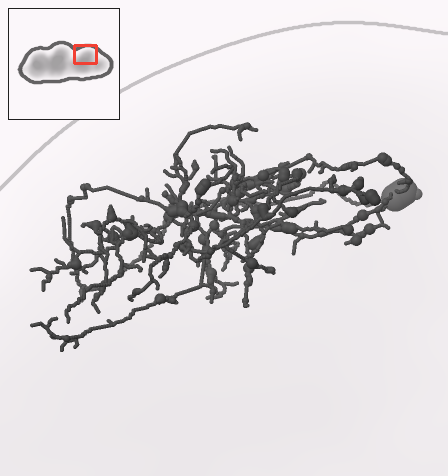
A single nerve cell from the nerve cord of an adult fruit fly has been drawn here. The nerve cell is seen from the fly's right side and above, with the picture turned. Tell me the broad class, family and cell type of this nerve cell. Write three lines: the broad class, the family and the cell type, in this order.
nerve-cord intrinsic neuron
hemilineage 14A
IN14A074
